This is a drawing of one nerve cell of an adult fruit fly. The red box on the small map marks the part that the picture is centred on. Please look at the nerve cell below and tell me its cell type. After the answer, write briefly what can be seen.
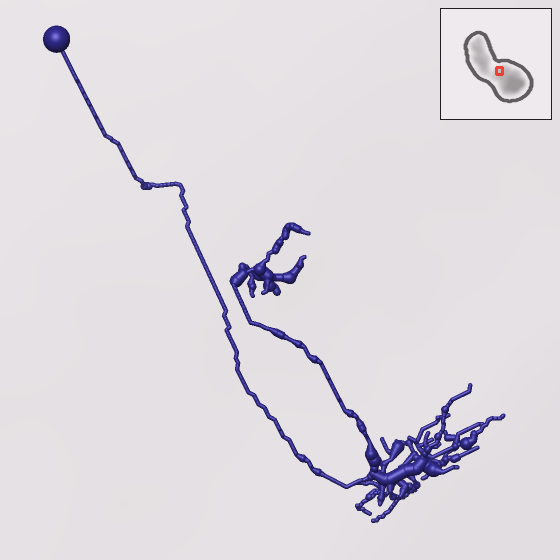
Its cell type is T5b. It is an optic-lobe intrinsic neuron. The cell body is at the upper left of the picture. In this view it is about as wide as it is tall.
